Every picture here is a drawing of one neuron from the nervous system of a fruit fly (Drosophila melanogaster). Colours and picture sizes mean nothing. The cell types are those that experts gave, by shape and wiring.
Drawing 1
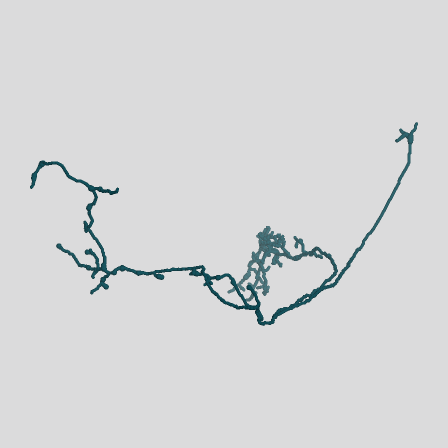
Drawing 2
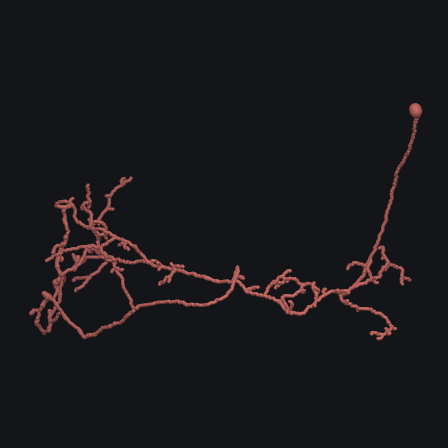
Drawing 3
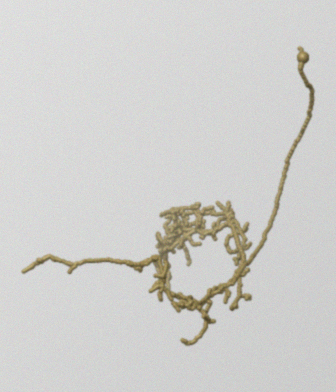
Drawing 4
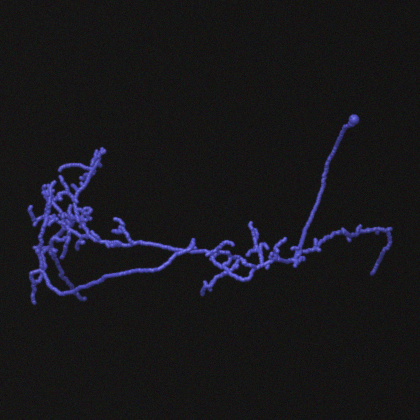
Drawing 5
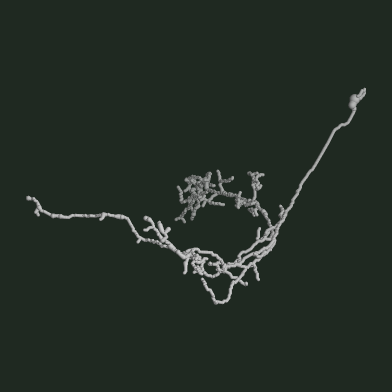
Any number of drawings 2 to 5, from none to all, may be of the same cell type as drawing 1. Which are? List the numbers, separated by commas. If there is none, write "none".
3, 5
